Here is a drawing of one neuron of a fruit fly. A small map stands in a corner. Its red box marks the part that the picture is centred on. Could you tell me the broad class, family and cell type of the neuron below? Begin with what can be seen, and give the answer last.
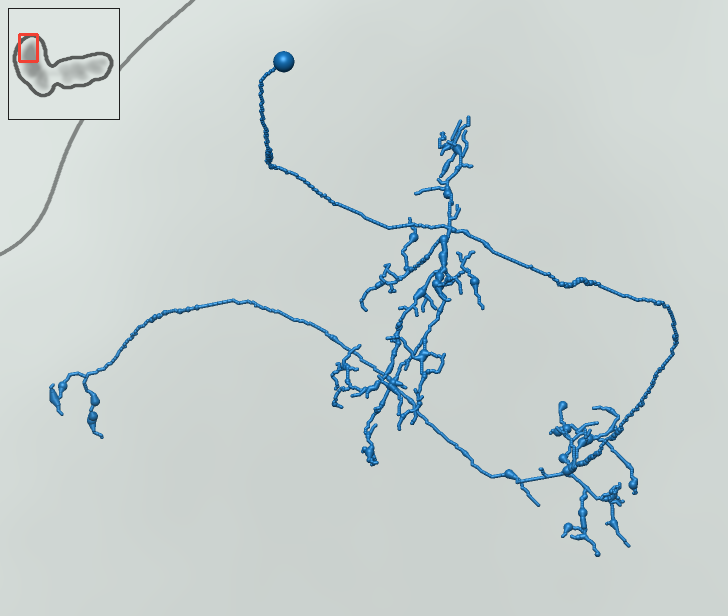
The cell body is at the top of the picture. Dozens of branch ends can be seen. This is a visual projection neuron. Its family is MeTu. Its cell type is MeTu4c.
